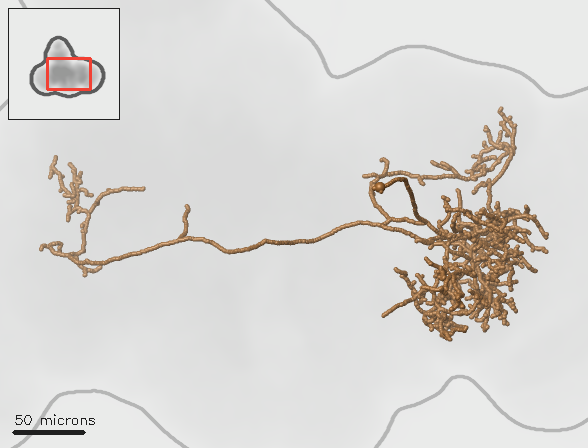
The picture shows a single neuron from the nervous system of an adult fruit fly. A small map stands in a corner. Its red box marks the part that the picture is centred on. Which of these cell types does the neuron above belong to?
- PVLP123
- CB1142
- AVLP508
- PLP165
AVLP508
